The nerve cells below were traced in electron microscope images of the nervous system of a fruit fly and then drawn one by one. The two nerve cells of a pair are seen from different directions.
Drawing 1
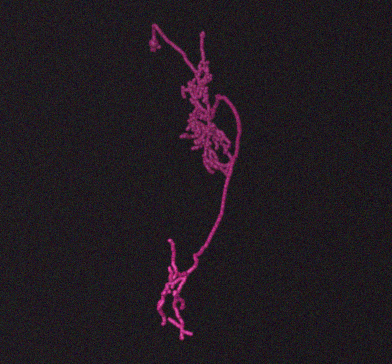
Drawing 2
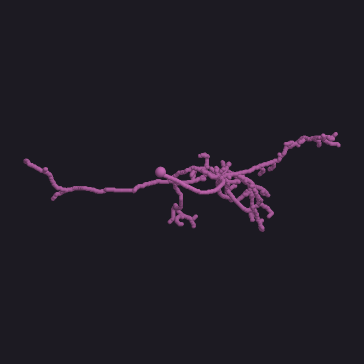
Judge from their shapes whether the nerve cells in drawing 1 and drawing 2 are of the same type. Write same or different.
different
